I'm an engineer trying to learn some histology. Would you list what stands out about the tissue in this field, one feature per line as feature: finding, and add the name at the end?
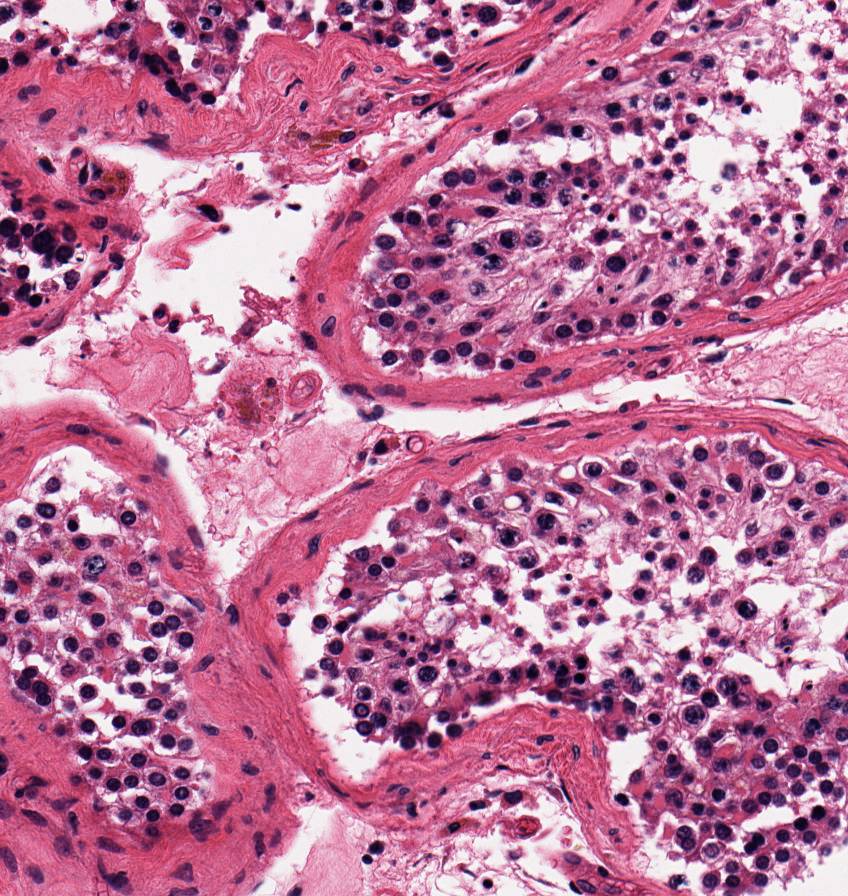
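Tubule wall: thick, pink, layered; flattened spindle-shaped nuclei within, I note
Tubule contents: crowded with round cells, dark round nuclei
Cytoplasm: in many, a pale, clear or vacuolated rim around the nucleus
Interstitial space (left centre): loose pale pink material, a few scattered cells, some brown pigment
So, tissue: testis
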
